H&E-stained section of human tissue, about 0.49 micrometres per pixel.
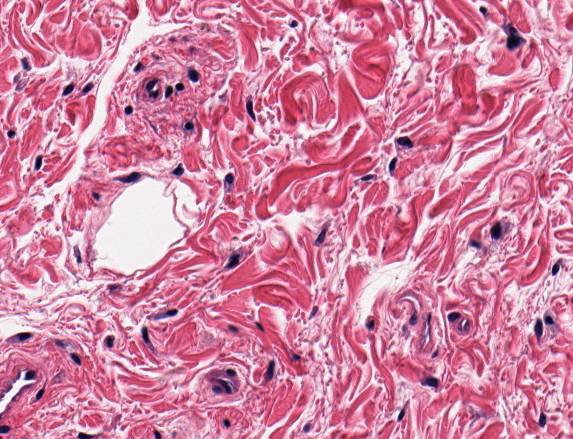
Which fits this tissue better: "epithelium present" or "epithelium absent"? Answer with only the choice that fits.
Epithelium absent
